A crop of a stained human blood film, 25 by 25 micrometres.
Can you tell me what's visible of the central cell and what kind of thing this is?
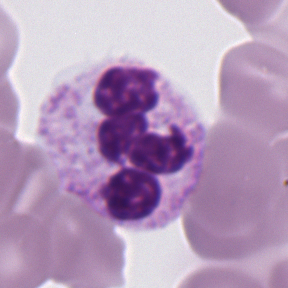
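Look first at the cell in the middle: its outline is roughly round. Inside it, the nucleus is divided into four separate lobes, stacked one above another from the top of the cell down to the bottom. Around those lobes the cytoplasm is a pale lilac-pink. This central cell is a segmented neutrophil.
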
